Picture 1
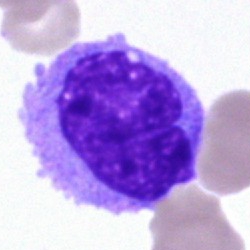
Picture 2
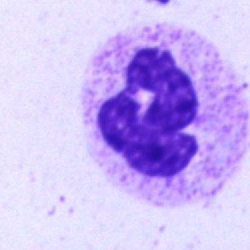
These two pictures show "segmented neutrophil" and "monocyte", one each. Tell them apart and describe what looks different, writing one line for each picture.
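Picture 1 – monocyte. The nucleus fills most of the cell.
Picture 2 – segmented neutrophil. The cytoplasm is plentiful and pale pinkish-lilac.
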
